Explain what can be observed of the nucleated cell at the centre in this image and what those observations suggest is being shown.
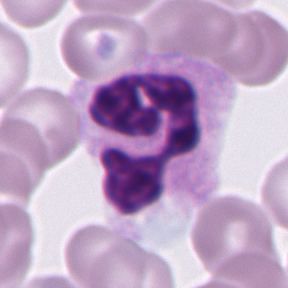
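Irregular and somewhat angular, the outline is not round. Coarsely clumped chromatin stains dark purple. Plentiful pale pinkish-lilac cytoplasm holds scattered fine pinkish-violet granules. The cell is a segmented neutrophil.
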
